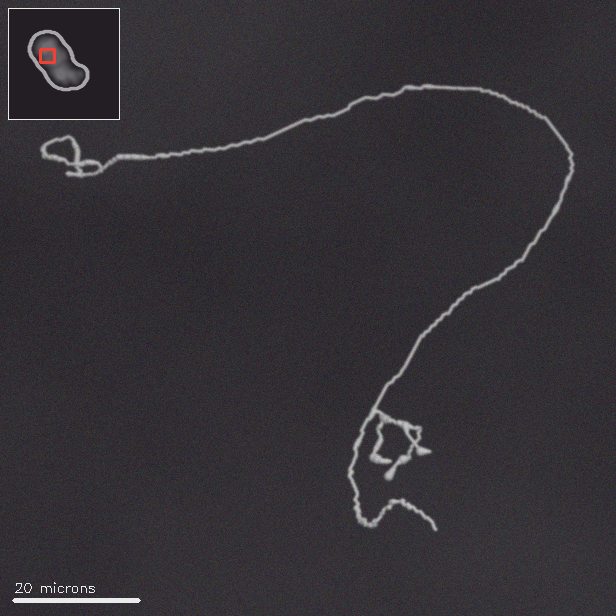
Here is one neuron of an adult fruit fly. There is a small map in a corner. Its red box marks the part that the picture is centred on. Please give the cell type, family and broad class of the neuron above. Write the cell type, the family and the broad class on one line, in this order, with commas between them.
ORN_VM4, class olfactory, sensory neuron entering the brain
